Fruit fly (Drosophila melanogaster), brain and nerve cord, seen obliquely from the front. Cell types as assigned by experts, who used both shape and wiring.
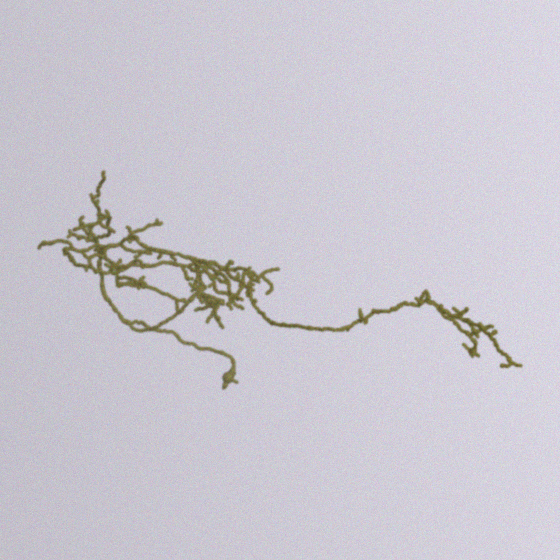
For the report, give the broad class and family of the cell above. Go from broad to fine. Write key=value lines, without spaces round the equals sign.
broad_class=central-brain intrinsic neuron
family=hemilineage VPNp&v1_ventral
